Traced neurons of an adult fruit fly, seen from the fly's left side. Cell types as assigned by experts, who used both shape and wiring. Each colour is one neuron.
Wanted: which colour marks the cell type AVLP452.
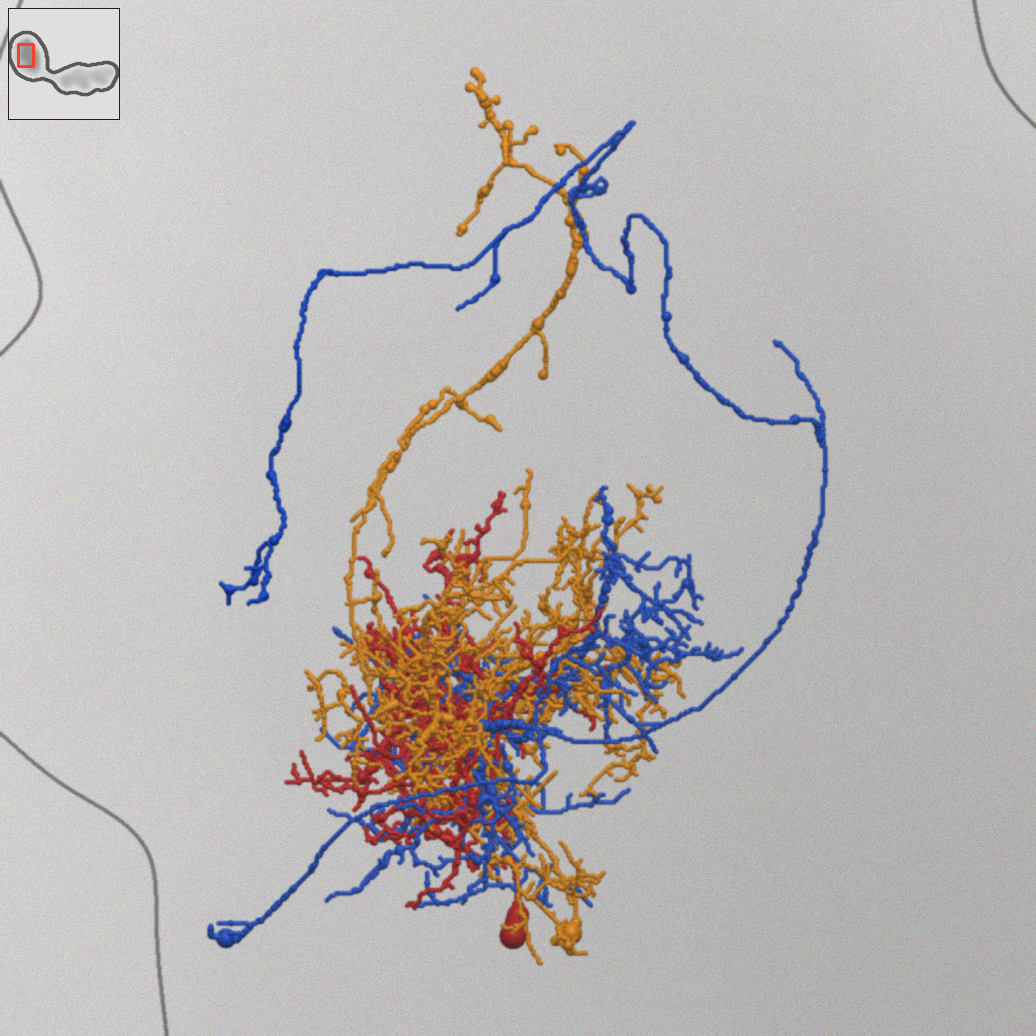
blue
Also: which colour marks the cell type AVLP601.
red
